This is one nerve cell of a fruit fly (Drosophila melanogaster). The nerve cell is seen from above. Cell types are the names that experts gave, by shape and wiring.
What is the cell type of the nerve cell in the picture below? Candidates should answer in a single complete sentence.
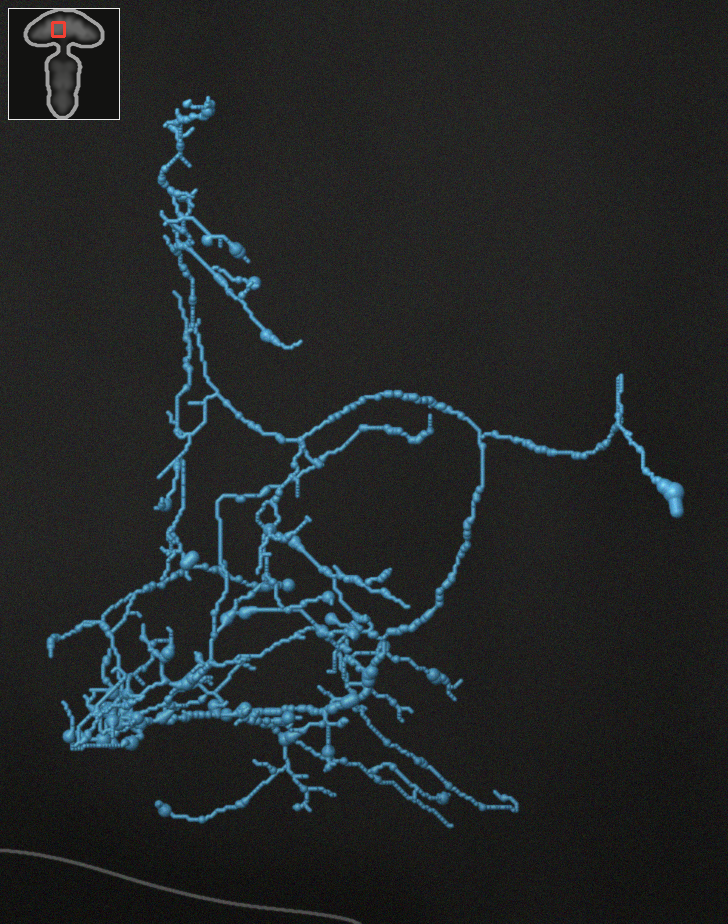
Under the cell type PS118 falls this nerve cell.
